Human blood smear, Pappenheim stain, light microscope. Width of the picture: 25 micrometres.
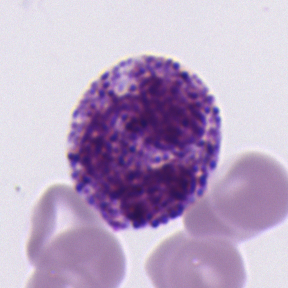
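Basophil, about 16 by 13 micrometres. Packed with coarse dark purple granules. Granules overlie the nucleus; outline cannot be traced. Granules stud the very edge, giving a beaded margin. Background between granules pale pinkish-lilac.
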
